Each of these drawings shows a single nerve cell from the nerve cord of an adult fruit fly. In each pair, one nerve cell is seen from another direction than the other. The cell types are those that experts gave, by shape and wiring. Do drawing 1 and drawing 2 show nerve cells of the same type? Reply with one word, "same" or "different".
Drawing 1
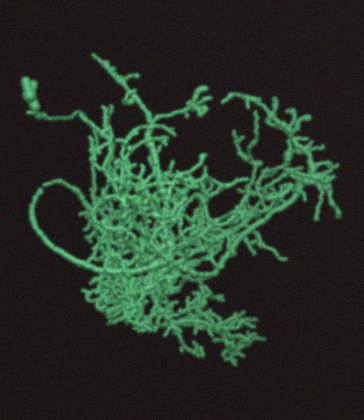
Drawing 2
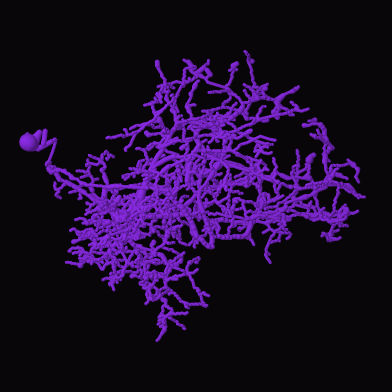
same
